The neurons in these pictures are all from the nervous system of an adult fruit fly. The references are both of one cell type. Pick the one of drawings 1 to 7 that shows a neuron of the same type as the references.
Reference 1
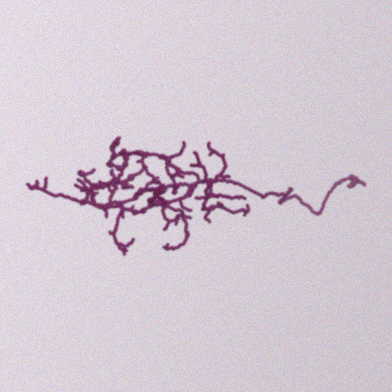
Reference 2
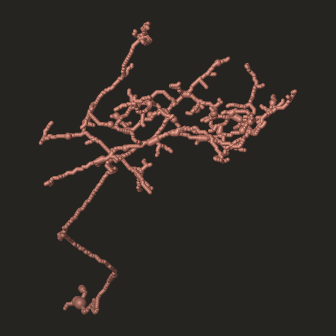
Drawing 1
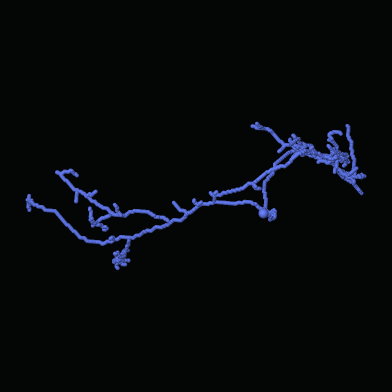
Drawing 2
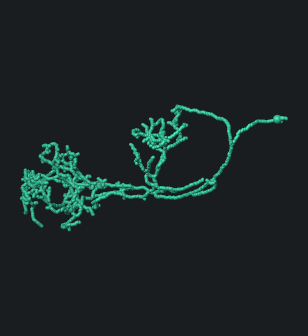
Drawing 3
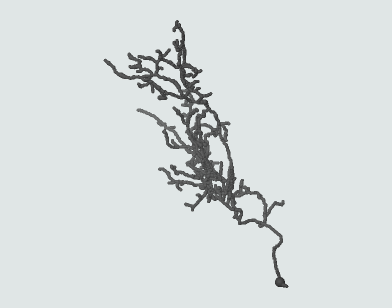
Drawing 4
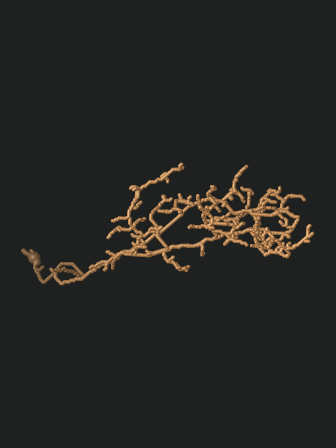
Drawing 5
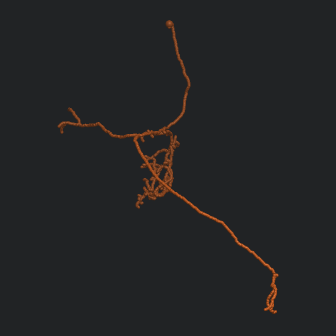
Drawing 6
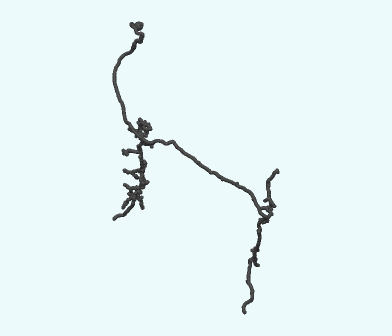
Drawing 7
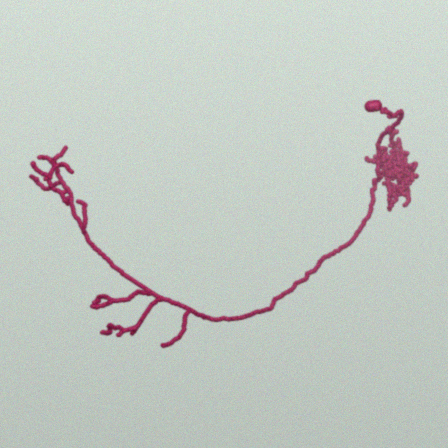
4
